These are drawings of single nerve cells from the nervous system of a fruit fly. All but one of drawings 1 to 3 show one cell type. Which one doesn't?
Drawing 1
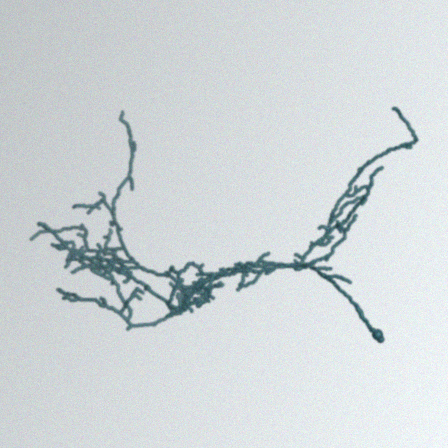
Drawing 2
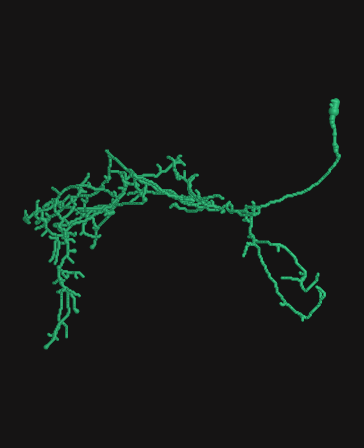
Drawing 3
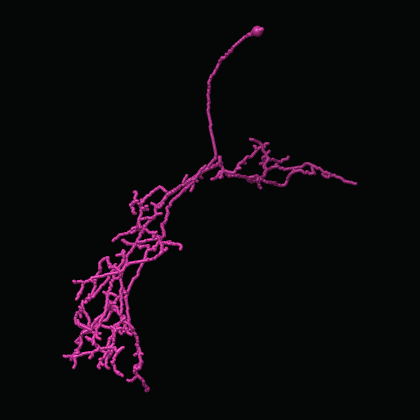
Drawing 1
